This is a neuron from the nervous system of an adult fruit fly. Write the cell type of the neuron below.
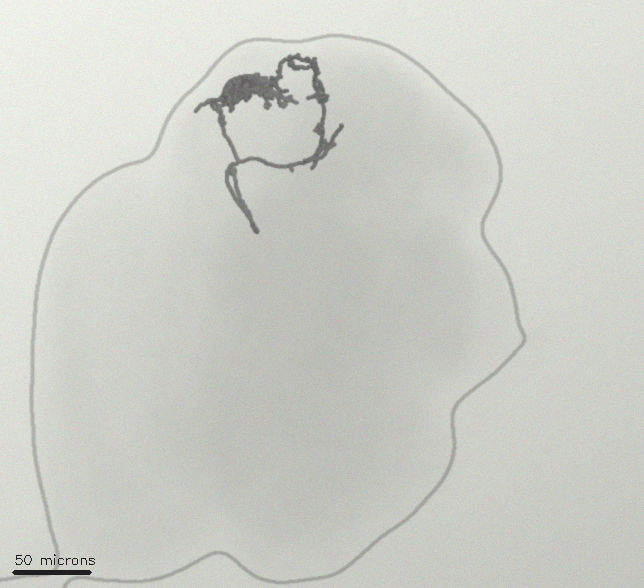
SLP065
